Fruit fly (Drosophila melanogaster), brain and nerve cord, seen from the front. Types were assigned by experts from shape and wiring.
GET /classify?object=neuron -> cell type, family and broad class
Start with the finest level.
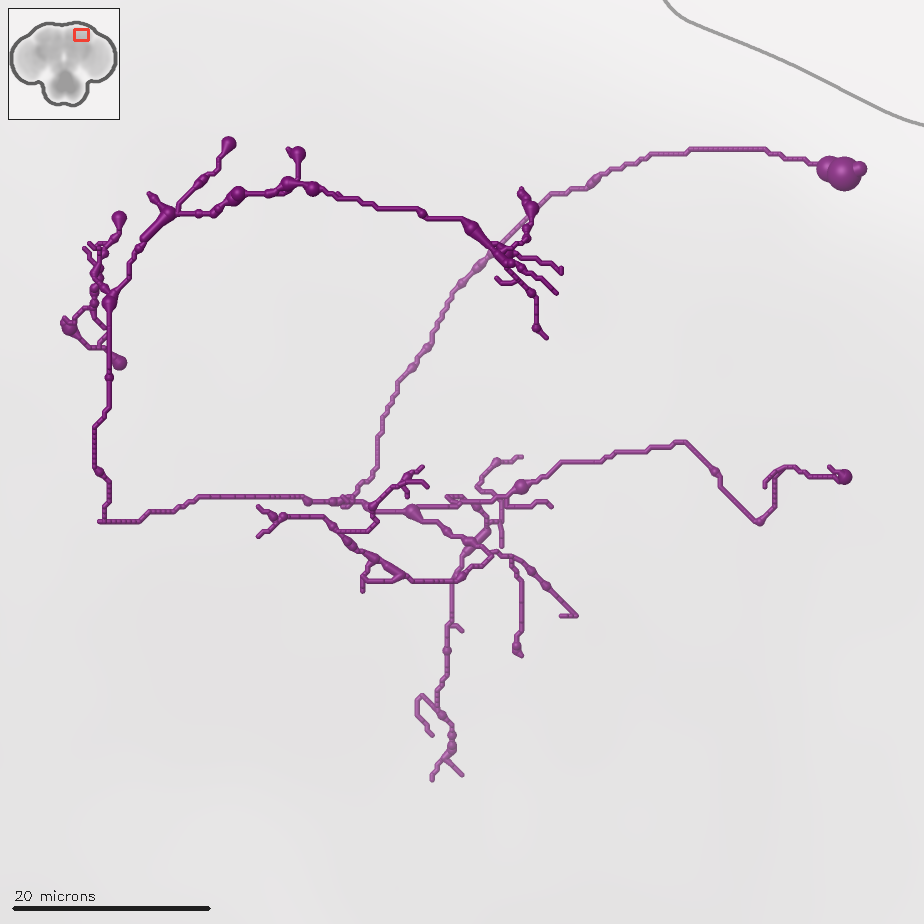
CB1457; hemilineage SLPad1_posterior; central-brain intrinsic neuron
